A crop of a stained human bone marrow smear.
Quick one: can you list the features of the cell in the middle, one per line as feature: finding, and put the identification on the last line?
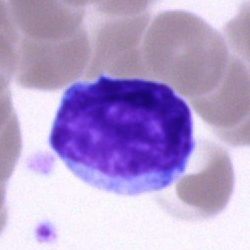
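Nucleus: fills most of the cell, I'd say, leaving little cytoplasm
Cytoplasm: pale blue, a crescent along the lower edge
Chromatin: dark purple, coarsely mottled with paler patches
Outline: broadly oval, as far as I can tell
Name: lymphocyte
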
